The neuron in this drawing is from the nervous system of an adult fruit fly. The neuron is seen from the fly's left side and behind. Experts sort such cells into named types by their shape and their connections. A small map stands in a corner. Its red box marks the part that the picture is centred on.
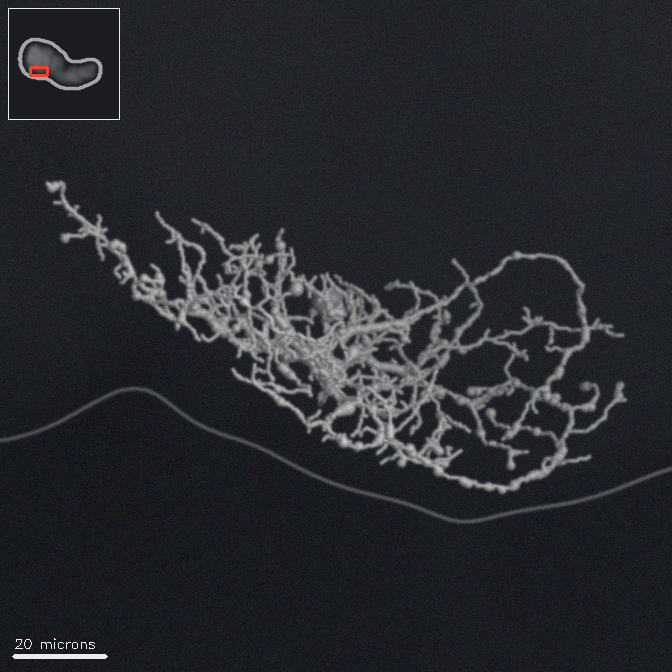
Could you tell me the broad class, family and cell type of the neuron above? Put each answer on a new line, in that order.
central-brain intrinsic neuron
hemilineage MD3
GNG403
